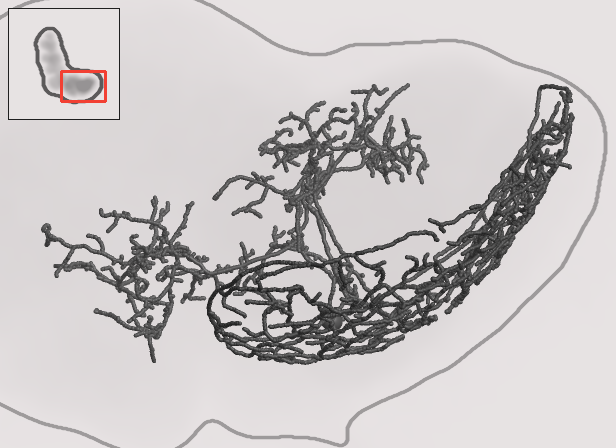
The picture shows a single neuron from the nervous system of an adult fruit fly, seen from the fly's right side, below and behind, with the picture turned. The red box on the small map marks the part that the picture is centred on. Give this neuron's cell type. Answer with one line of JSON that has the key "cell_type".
{"cell_type": "aMe17c"}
